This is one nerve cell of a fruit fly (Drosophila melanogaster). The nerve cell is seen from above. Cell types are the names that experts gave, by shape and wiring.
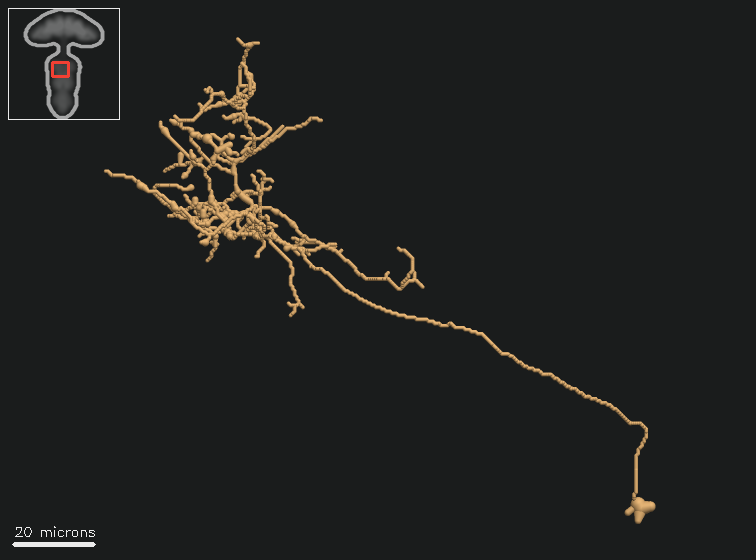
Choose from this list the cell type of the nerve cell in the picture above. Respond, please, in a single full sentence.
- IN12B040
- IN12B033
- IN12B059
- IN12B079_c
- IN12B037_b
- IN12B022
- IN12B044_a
Among cell types, the one for this nerve cell is IN12B059.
